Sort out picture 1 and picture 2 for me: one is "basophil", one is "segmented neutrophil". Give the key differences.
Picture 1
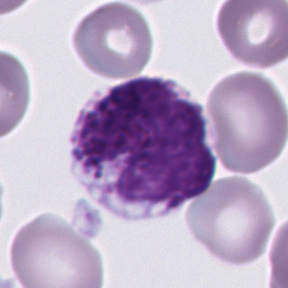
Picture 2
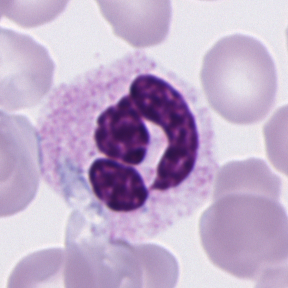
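So, picture 1 is the basophil and picture 2 is the segmented neutrophil. In the neutrophil the nucleus is split into three separate lobes, the right-hand one a long curved crescent, and the chromatin is dark purple and coarsely clumped. Its cytoplasm is plentiful and pale pink.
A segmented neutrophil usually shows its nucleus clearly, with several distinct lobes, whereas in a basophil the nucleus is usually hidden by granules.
The three clearly separate lobes in picture 2 match that. The basophil in picture 1 has a roughly round outline, with the dense dark mass of its nucleus lying toward the right. At its lower left there's a pale, nearly colourless patch of cytoplasm with a bubbly look, made of small clear spaces.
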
